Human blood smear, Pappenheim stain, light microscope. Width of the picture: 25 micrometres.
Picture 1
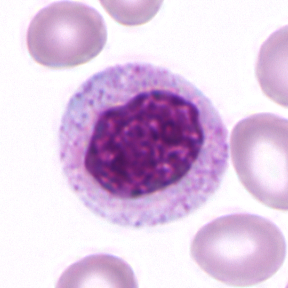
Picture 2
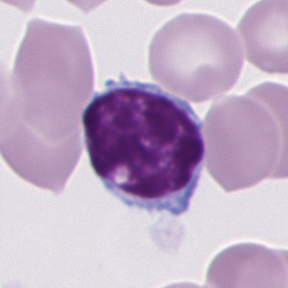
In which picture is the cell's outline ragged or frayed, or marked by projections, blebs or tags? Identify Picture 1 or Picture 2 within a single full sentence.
Picture 2 is where the cell's outline is rough.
